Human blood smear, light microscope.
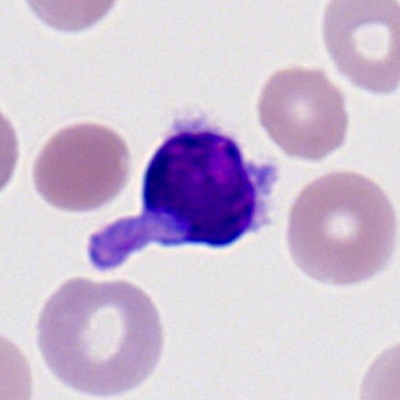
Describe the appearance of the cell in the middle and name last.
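Checked in order: dense chromatin stained dark purple; scant, pale purple cytoplasm; fine, hair-like cytoplasmic projections fringing the upper and right edges; and a single thick, tail-like extension of pale cytoplasm pointing to the lower left. The cell is a lymphocyte.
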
